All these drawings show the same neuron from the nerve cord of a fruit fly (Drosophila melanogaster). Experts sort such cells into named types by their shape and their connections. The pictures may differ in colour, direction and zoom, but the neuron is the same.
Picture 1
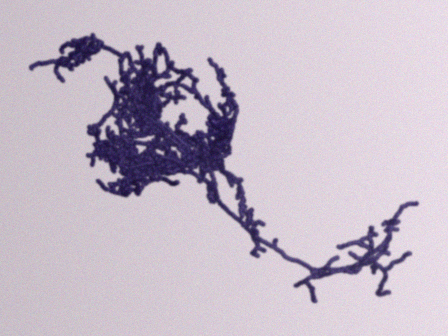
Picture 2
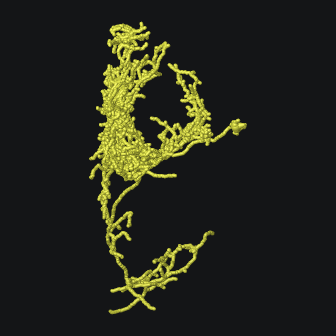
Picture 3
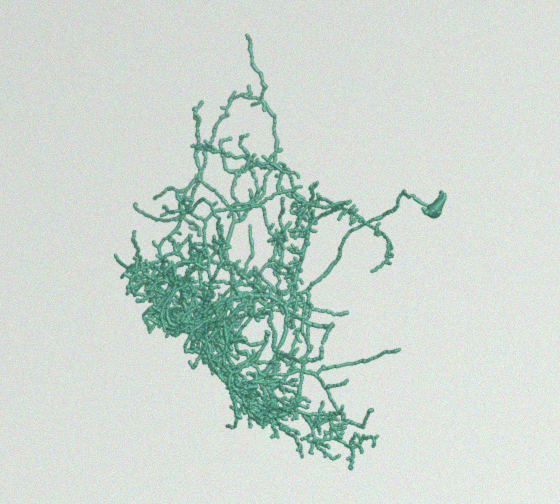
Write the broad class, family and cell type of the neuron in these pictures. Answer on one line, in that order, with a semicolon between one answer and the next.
nerve-cord intrinsic neuron; hemilineage 09A; IN09A007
